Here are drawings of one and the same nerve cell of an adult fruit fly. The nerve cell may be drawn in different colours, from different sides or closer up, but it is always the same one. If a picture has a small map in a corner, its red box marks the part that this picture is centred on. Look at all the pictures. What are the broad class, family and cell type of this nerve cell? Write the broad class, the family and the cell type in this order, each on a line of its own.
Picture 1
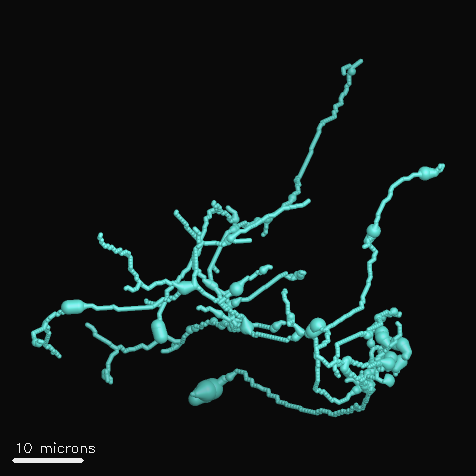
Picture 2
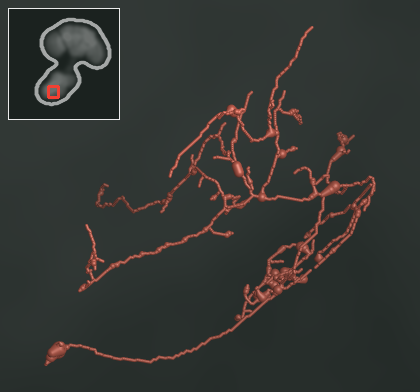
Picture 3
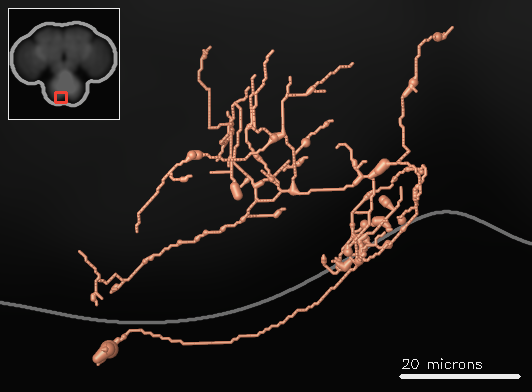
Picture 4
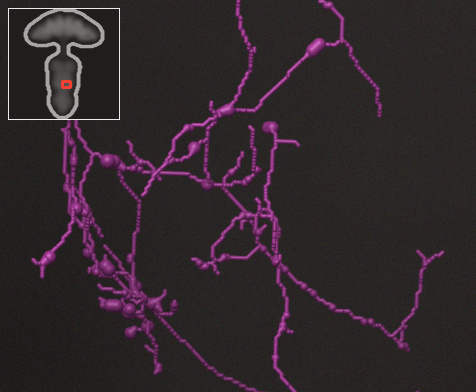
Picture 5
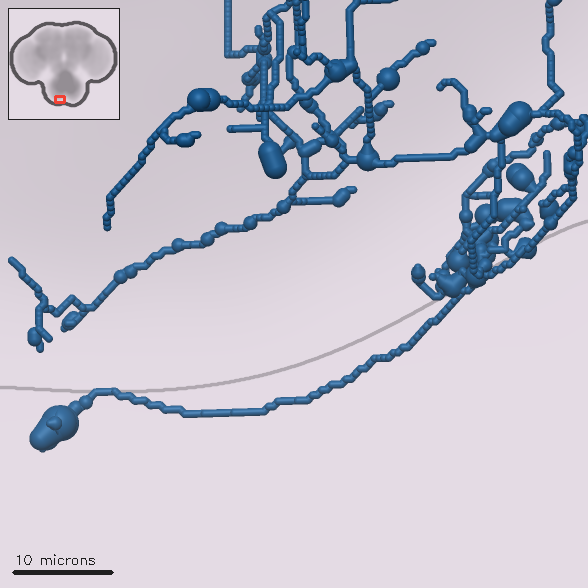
nerve-cord intrinsic neuron
hemilineage 01B
IN01B080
